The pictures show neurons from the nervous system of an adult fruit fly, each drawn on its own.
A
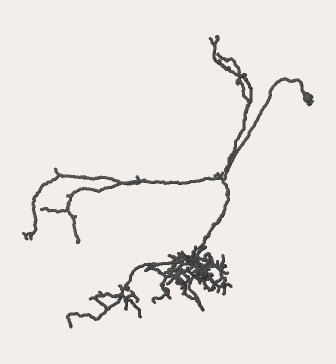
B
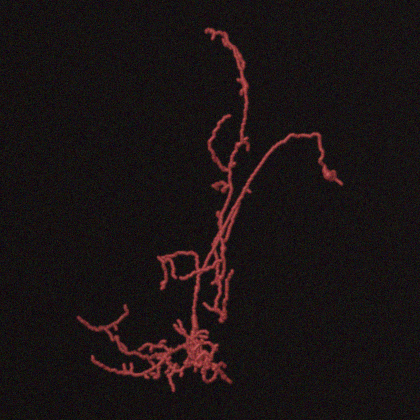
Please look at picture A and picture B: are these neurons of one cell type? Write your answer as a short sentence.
They are of different cell types.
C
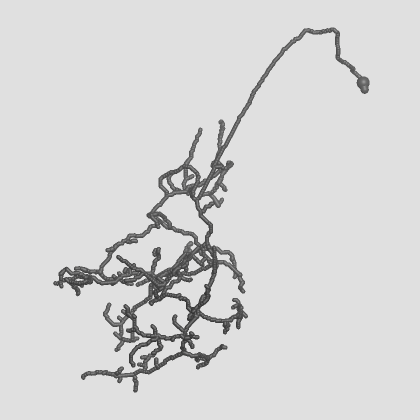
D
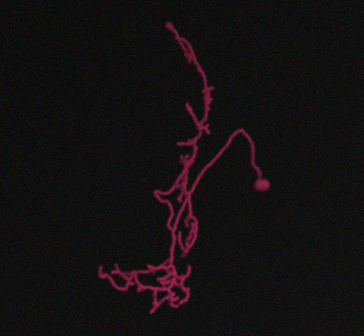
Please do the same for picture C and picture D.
They are of different cell types.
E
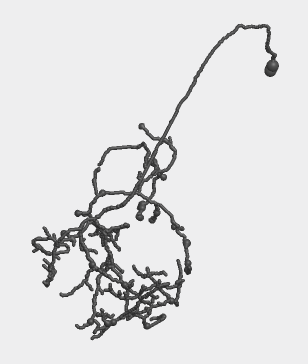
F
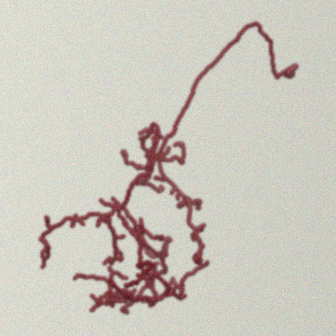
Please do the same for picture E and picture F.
They are of the same cell type.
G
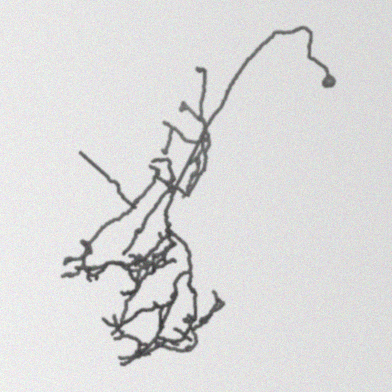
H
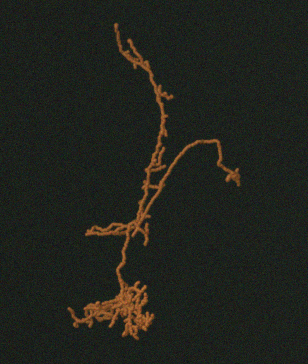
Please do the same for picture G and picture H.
They are of different cell types.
